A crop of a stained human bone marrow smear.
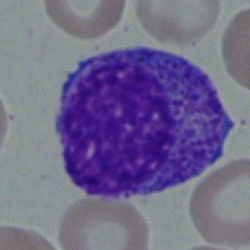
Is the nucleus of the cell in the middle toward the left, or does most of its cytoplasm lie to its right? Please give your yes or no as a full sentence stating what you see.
Yes, on the left side of the cell lies its nucleus.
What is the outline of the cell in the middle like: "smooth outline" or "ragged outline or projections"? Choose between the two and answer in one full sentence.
The cell's outline is ragged or frayed, or has projections, blebs or tags.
